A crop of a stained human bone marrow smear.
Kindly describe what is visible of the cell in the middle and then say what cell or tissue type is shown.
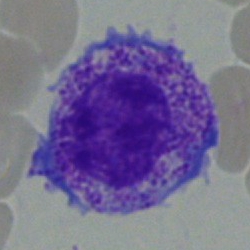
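First, the outline is roughly round, its edge ragged and frayed. Second, the nucleus fills most of the central part of the cell. Third, many coarse purple granules fill the cytoplasm around the nucleus. Fourth, the outermost rim of cytoplasm is deep blue and carries no granules. Last, the name: myelocyte.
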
